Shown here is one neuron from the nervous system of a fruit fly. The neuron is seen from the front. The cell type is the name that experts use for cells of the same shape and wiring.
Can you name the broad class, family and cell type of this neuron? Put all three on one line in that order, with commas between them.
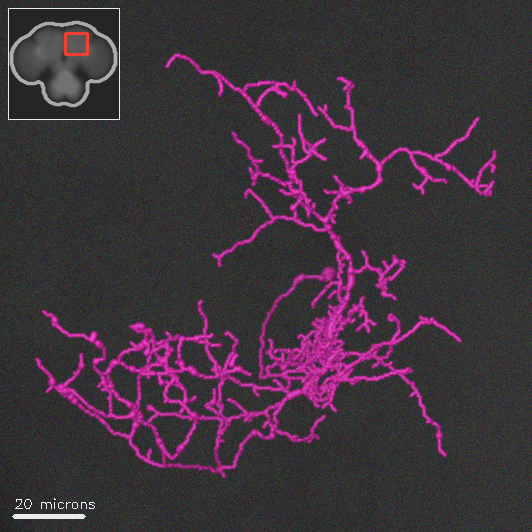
central-brain intrinsic neuron, hemilineage SMPpv2_ventral, AVLP752m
